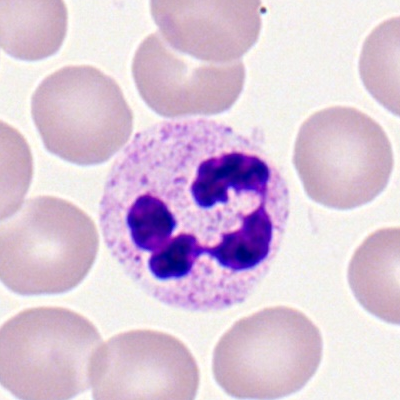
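Segmented neutrophil. Take your time with the outline: it is round and smooth. Now follow the nuclear lobes, which run in a curving chain around the centre of the cell. The cytoplasm is sprinkled with fine lilac granules, and if you search it you will find no vacuoles.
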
